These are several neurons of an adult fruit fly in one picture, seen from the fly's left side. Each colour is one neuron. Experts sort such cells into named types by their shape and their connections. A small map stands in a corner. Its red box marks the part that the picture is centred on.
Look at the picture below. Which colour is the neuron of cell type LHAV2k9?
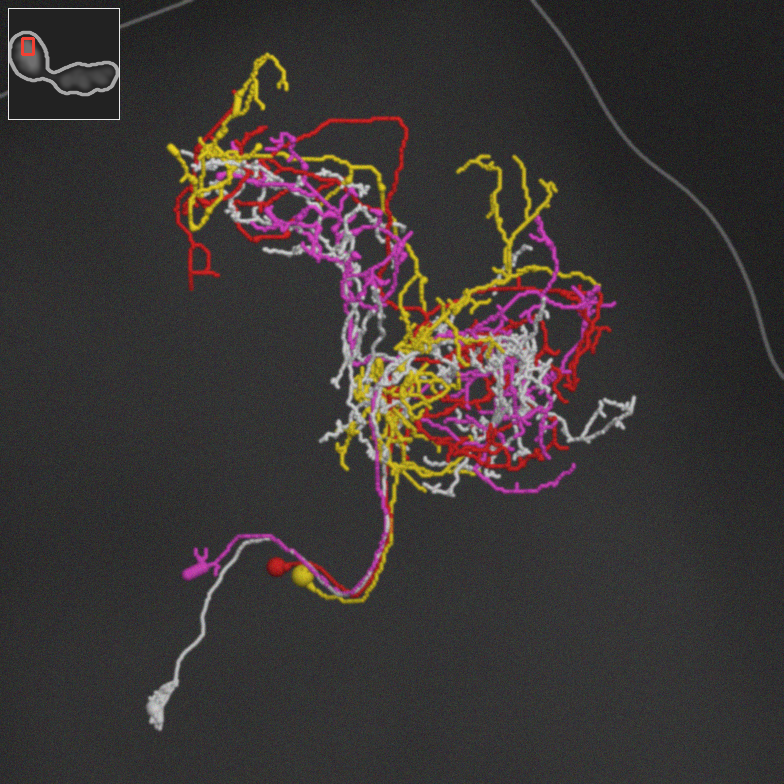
yellow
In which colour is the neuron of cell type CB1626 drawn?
white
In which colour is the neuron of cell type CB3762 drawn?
magenta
